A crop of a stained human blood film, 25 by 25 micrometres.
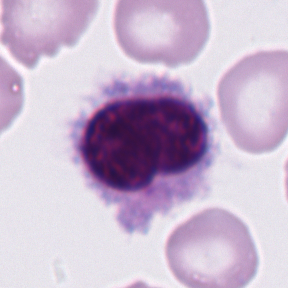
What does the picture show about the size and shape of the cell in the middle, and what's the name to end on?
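It's about 13 micrometres across, with a ragged border and many fine hair-like projections all the way round. The nucleus measures about 11 by 8 micrometres and fills about 60% of the cell's area. The cytoplasm is pale lilac-blue, widest below the nucleus, with no large dark granules in it. It's a hairy cell.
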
